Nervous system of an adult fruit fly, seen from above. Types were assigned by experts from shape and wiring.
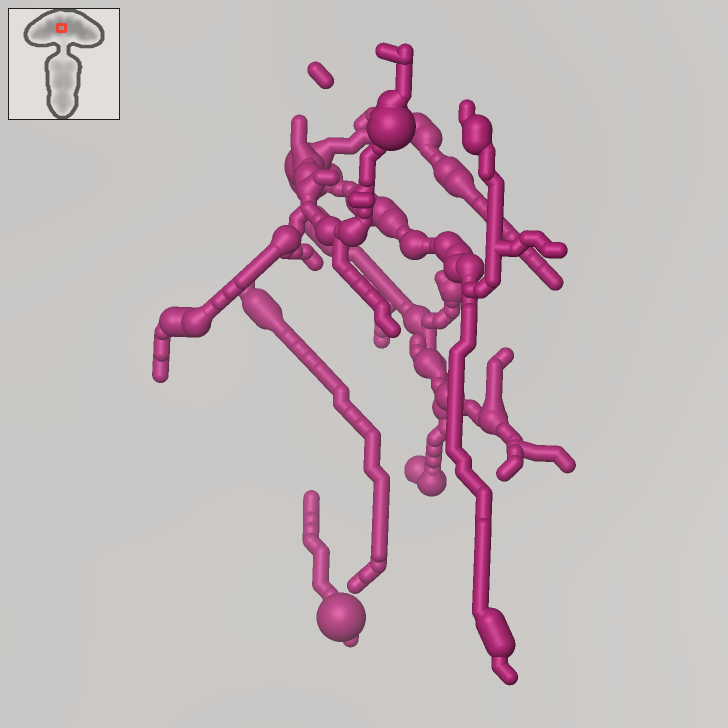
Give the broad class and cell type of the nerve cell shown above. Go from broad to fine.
central-brain intrinsic neuron; CB0204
